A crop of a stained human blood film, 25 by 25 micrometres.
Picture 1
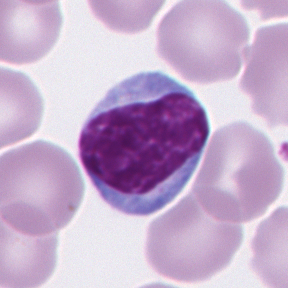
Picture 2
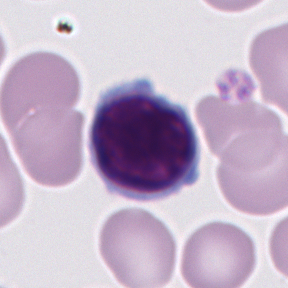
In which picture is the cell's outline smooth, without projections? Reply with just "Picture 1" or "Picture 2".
Picture 1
